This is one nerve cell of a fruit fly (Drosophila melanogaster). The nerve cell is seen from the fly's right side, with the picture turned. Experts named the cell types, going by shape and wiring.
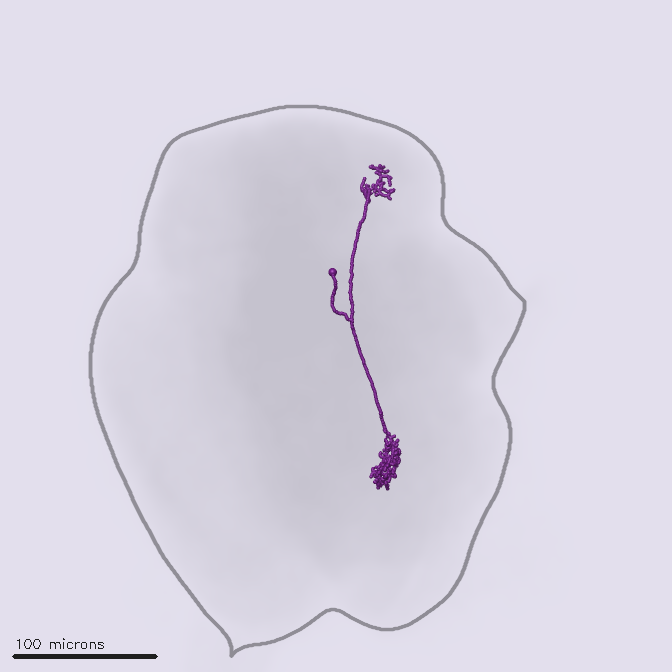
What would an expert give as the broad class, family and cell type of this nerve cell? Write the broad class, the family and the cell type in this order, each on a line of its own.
visual projection neuron
hemilineage VPNd2
LC10d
